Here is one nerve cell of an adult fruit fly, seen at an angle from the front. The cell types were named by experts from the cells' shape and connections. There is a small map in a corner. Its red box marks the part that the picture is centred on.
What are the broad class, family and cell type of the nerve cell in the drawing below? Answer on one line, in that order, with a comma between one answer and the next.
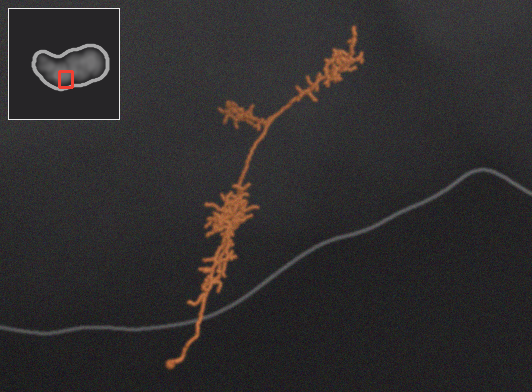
optic-lobe intrinsic neuron, TmY, TmY5a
